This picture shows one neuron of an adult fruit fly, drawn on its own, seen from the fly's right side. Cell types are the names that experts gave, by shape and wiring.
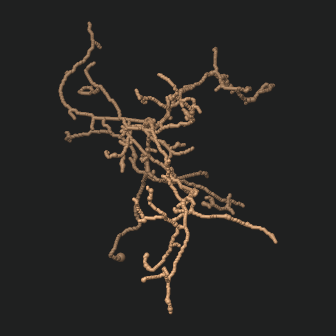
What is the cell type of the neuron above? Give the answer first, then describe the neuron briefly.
Its cell type is IN12B070. This is a nerve-cord intrinsic neuron. The picture shows dozens of branch ends. As drawn here it is taller than it is wide.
